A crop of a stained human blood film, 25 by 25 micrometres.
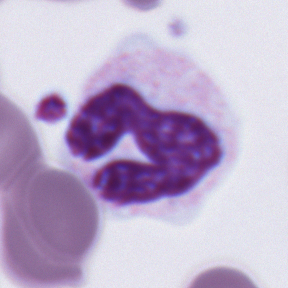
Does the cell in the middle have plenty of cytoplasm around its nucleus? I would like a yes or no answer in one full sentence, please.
Yes, around the nucleus lies a broad area of cytoplasm.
